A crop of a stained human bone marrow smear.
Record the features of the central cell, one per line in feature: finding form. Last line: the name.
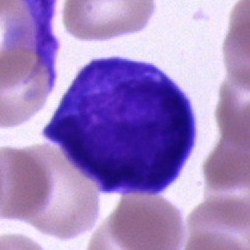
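Nucleus: fills almost the whole cell
Cytoplasm: little or none left to see
Chromatin: dense and dark, just a few paler streaks
Granules: none seen
Vacuoles: no clear ones visible
Name: blast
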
